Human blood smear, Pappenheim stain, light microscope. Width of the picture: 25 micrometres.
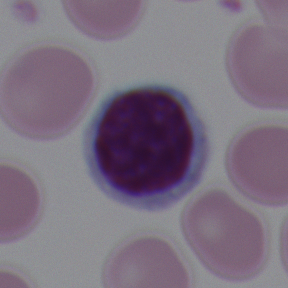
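Typical lymphocyte, nucleated cell at centre. Cell about 11 micrometres across; nucleus about 9 micrometres, round in outline, filling about 70% of cell area. Nucleus without indentation or lobes; chromatin dense, coarsely clumped. Cytoplasm a narrow pale blue rim, wider toward lower right than toward upper left.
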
